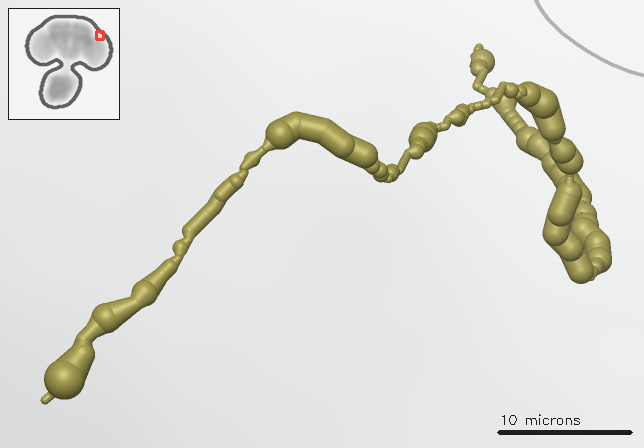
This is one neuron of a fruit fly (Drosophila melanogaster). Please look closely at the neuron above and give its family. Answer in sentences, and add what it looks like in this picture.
The name of its family is class visual. This is a photoreceptor or other optic-lobe sensory neuron. The drawing shows no cell body. By the scale bar it is about 40 microns wide in this view. There are a dozen or fewer branch ends.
